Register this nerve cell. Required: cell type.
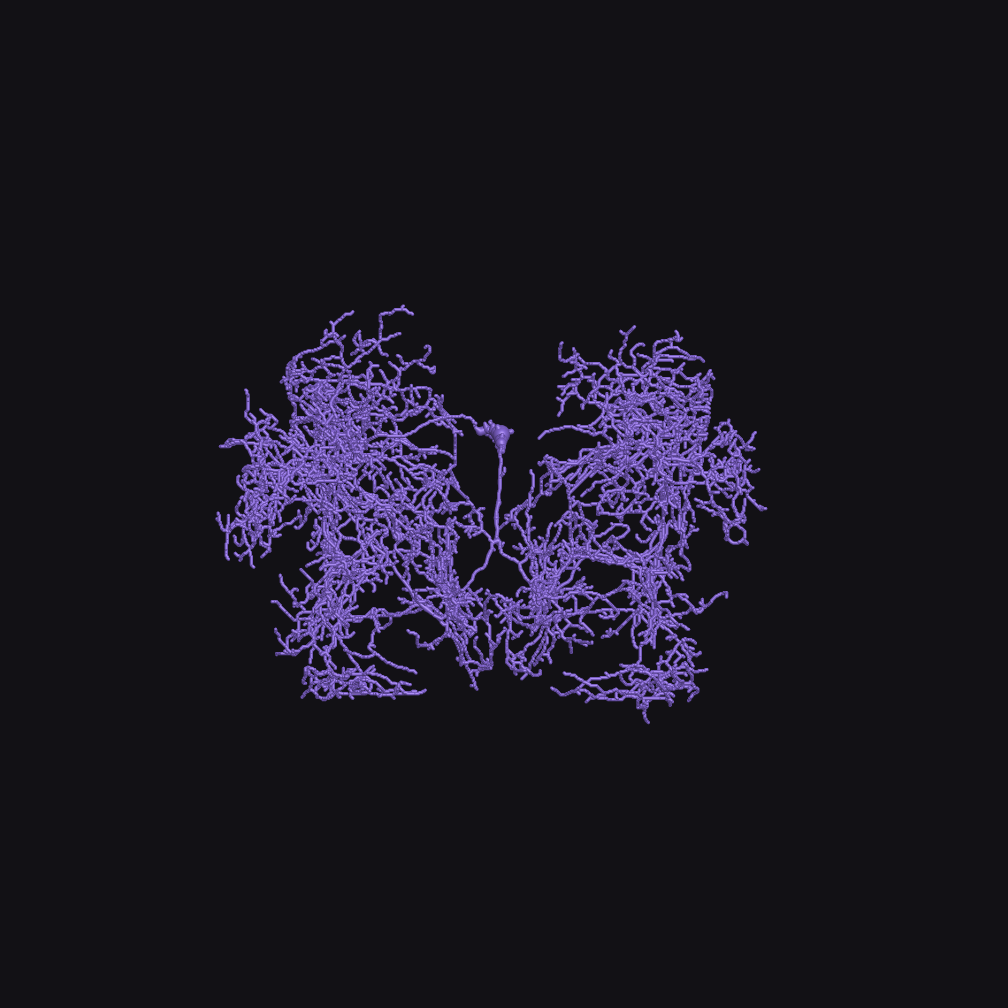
OA-VUMa1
